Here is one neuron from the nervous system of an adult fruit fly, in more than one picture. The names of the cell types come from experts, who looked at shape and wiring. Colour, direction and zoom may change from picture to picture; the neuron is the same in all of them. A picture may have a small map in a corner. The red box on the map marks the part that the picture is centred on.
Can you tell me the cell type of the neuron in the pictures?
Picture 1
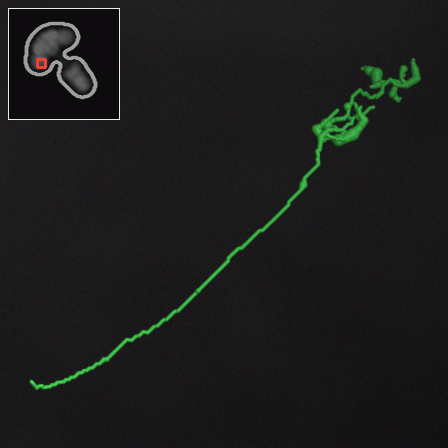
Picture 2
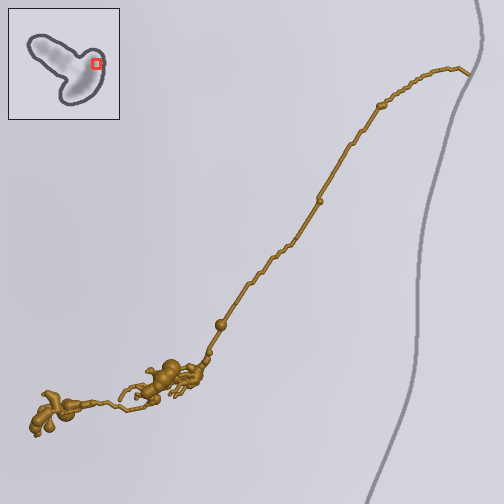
L5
